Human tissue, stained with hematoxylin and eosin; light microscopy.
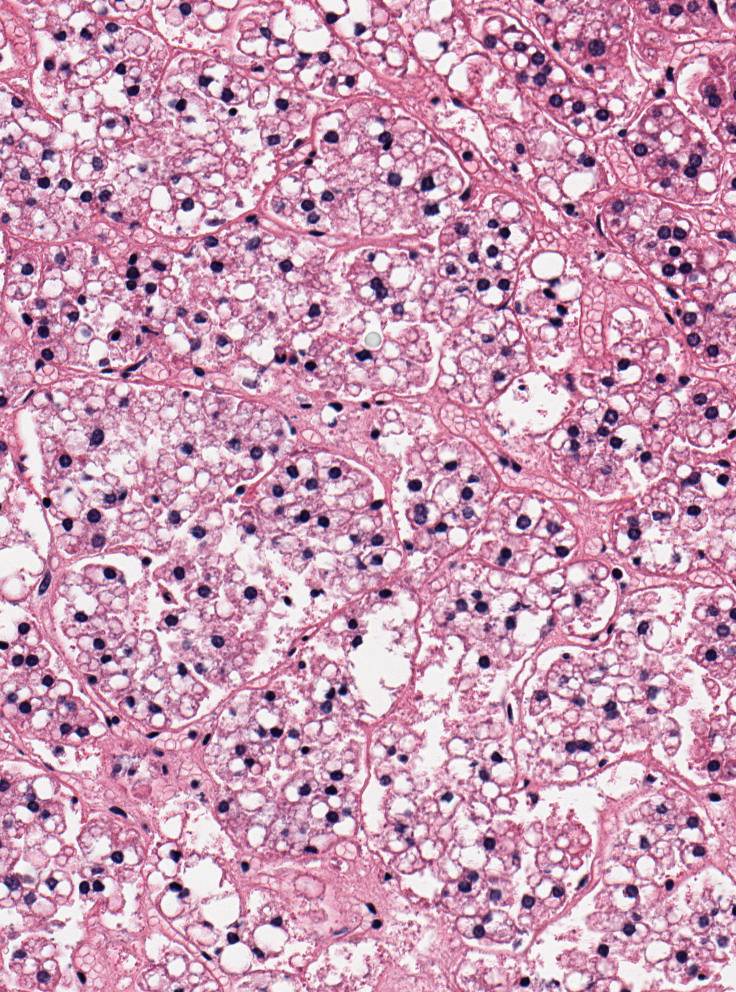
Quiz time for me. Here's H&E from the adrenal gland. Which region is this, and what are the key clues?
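It's zona fasciculata: the pale pink cytoplasm is full of small clear vacuoles, so the cells look bubbly.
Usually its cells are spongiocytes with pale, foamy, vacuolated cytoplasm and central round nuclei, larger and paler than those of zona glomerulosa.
Small, round, dark nuclei, alike from nest to nest, sit in rounded nests parted by thin pink septa.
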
